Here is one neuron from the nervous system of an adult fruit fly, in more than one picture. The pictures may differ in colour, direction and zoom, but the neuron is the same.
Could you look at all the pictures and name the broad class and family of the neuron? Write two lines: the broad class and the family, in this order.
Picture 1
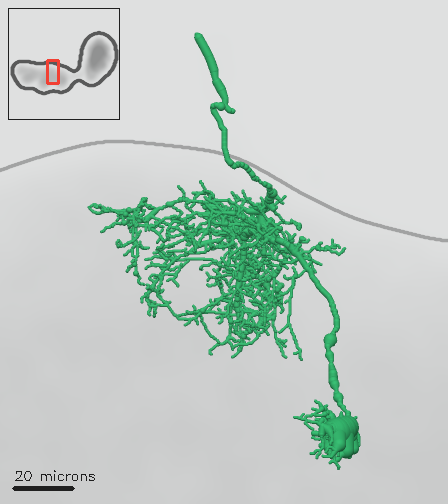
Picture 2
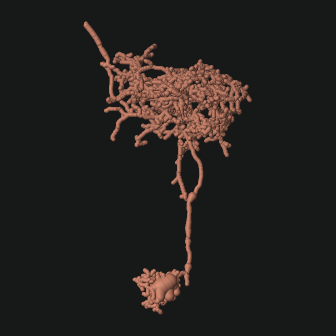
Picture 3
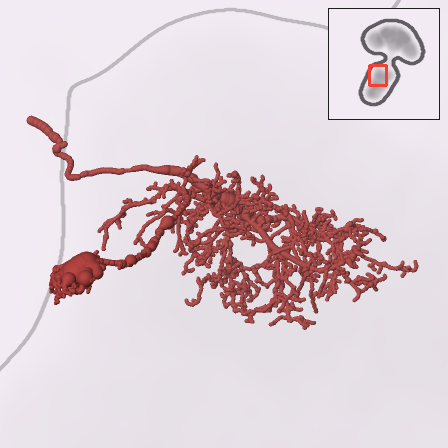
motor neuron of the nerve cord
hemilineage 03B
